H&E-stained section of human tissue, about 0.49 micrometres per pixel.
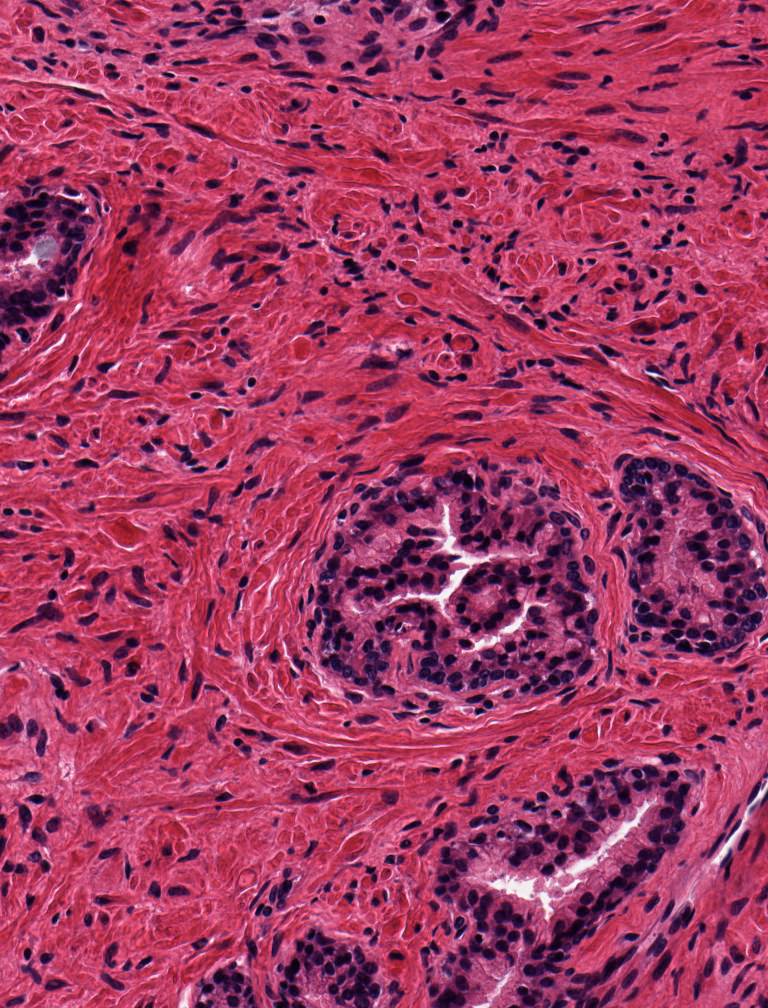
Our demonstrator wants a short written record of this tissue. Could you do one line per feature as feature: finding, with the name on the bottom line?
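Glandular units: separate, rounded, scattered in dense stroma
Positions: centre, right edge, bottom, partial unit at upper left
Central gland: encircled by concentric layers of flattened spindle cells
Stroma: pink spindle-cell bundles running in intersecting directions
Stromal nuclei: elongated, dark, in abundant eosinophilic cytoplasm
Name: prostate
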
